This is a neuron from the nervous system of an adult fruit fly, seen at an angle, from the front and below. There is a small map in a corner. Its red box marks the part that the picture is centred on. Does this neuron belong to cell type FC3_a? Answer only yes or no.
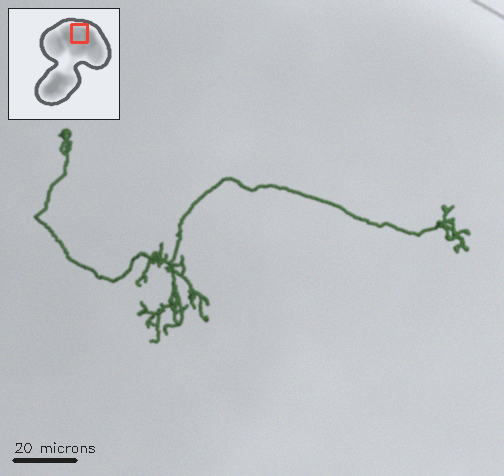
no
